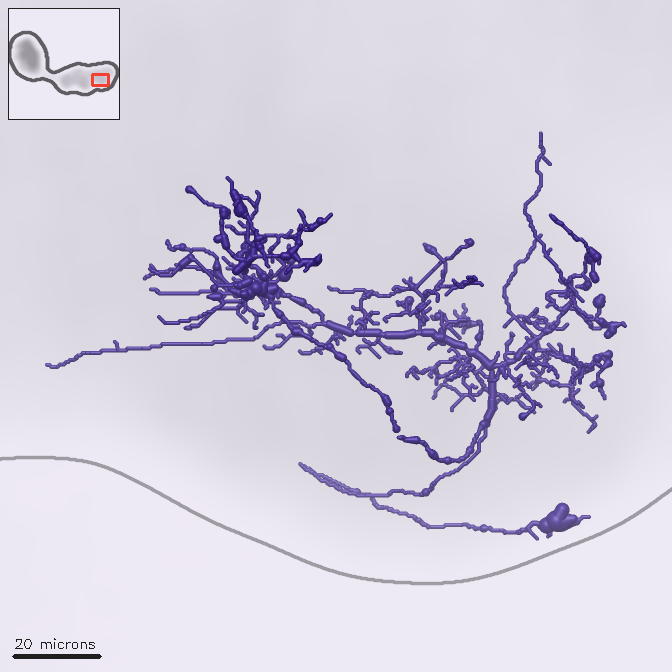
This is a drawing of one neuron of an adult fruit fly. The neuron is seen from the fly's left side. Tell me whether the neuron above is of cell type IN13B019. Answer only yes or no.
yes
